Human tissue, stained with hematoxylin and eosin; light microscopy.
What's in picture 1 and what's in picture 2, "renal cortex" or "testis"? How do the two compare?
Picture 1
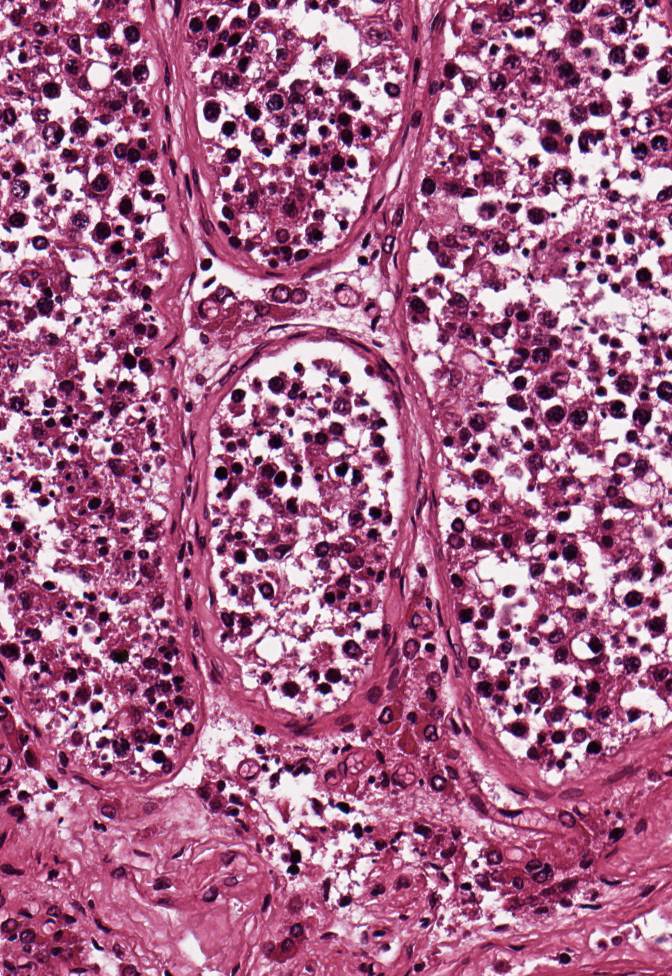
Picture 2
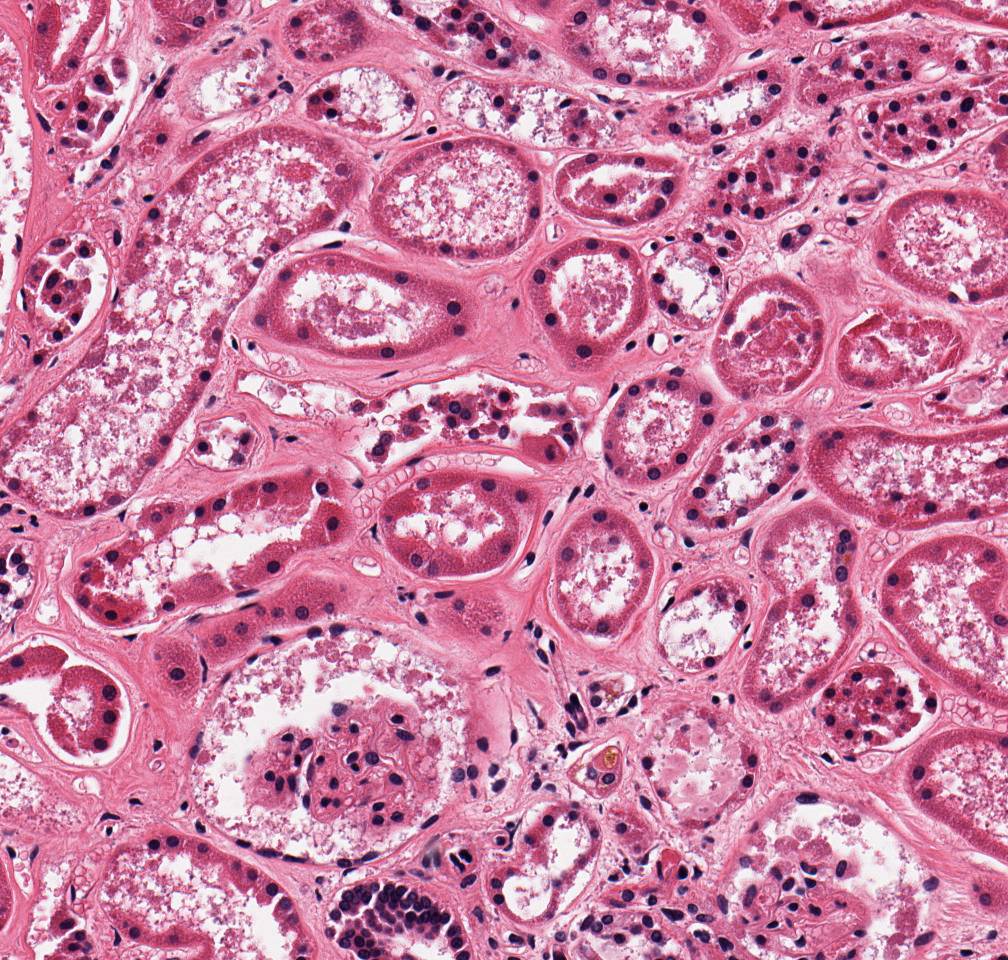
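Picture 1: testis. Picture 2: renal cortex. Testis: large tubules cut lengthwise or obliquely, one complete oval tubule central. Tubules crowded with loosely arranged round cells, mostly dark-nucleated, no orderly layering; larger pale cells with round nuclei scattered among them. Interstitium below central tubule: clusters of polygonal cells, abundant pink cytoplasm, round nuclei. Renal cortex: packed round and oval tubule profiles, narrow stroma; single-layered cuboidal to low columnar lining, round dark nuclei, pink granular cytoplasm, often frothy toward lumen. Lower left-centre: round unit, central nuclear cluster, surrounding space lined by flattened cells.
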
